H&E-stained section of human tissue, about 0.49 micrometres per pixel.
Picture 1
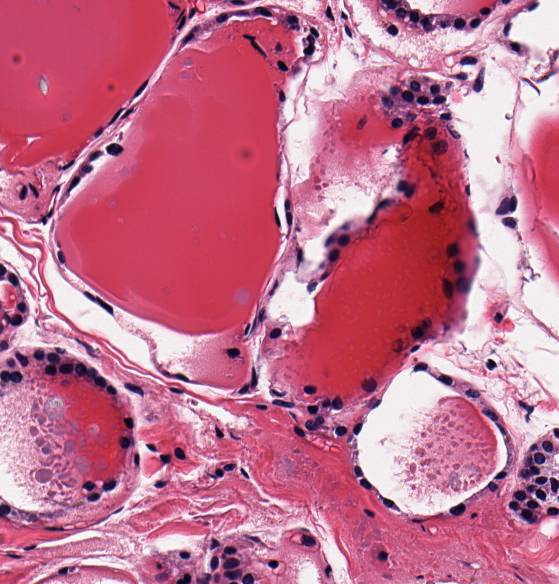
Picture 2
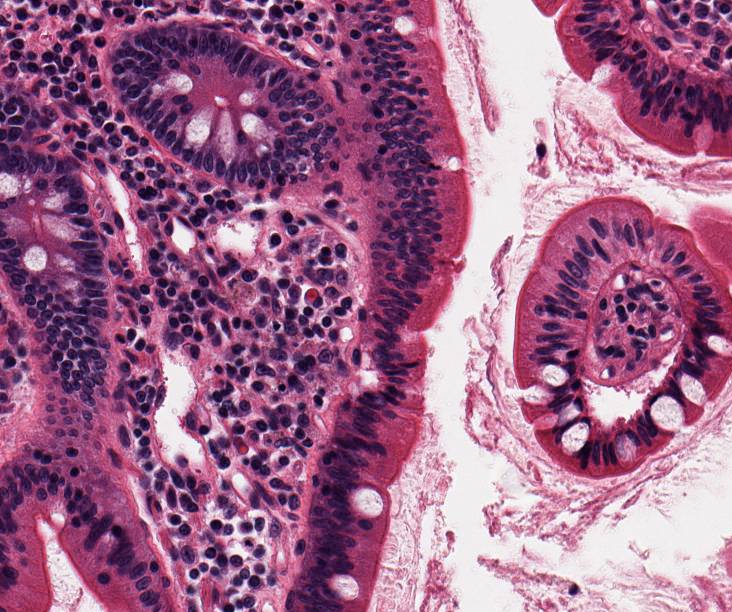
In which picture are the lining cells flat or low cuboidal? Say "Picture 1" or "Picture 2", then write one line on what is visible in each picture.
Picture 1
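In picture 1: Each follicle is lined by a single layer of flattened to low cuboidal epithelial cells.
In picture 2: The surface epithelium is tall simple columnar with elongated nuclei lined up toward the cell bases.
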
